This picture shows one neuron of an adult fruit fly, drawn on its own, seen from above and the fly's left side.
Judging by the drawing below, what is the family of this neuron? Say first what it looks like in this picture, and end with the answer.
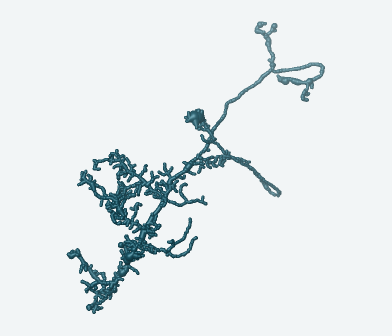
The picture shows dozens of branch ends. As drawn here it is about as wide as it is tall. It is a nerve-cord intrinsic neuron. Its family is hemilineage 11B.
